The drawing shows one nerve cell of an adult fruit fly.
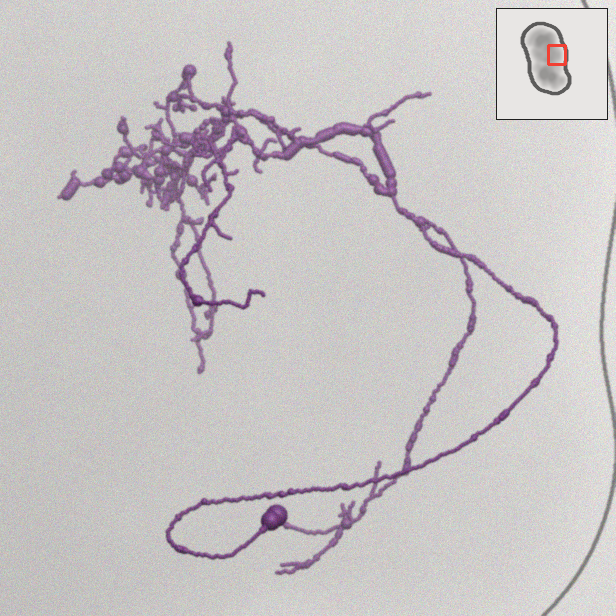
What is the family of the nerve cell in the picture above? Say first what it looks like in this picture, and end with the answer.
The cell body can be seen at the bottom of the picture. The picture shows dozens of branch ends. It is a central-brain intrinsic neuron. The family is hemilineage SLPav2.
